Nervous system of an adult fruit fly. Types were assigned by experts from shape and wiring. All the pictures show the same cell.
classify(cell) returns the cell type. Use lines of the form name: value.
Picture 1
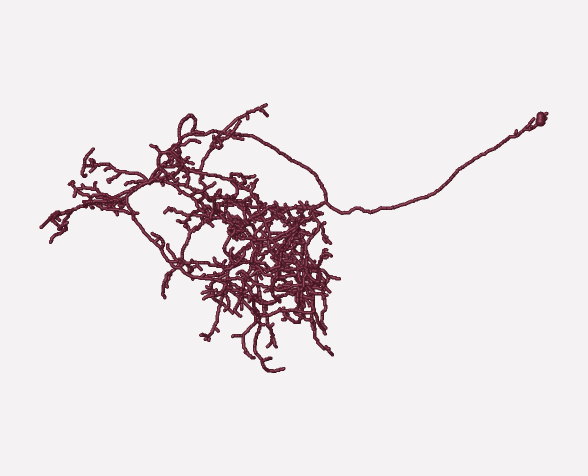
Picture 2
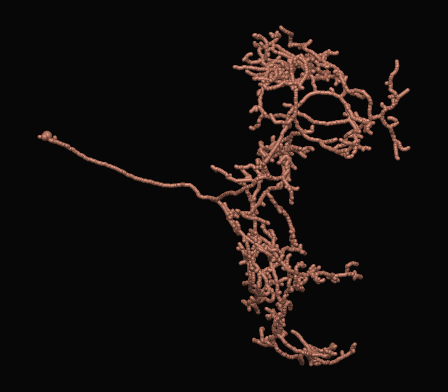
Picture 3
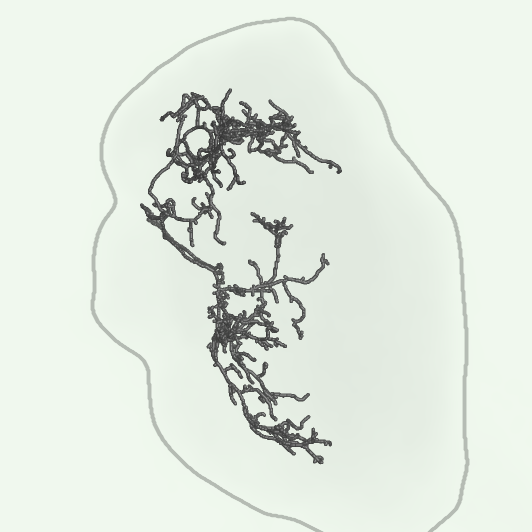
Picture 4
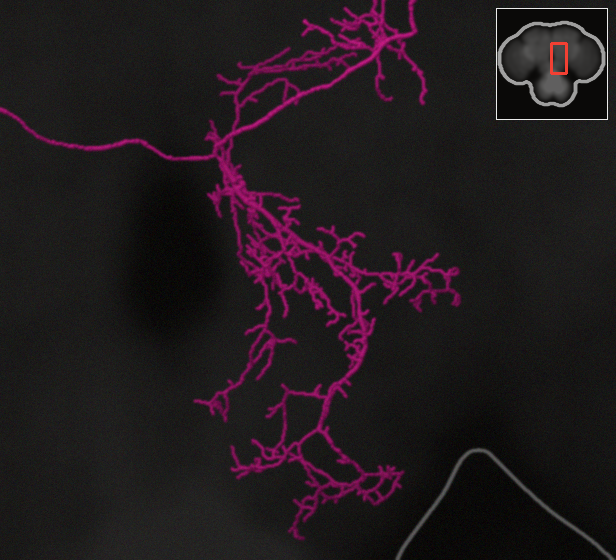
cell type: mALB5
